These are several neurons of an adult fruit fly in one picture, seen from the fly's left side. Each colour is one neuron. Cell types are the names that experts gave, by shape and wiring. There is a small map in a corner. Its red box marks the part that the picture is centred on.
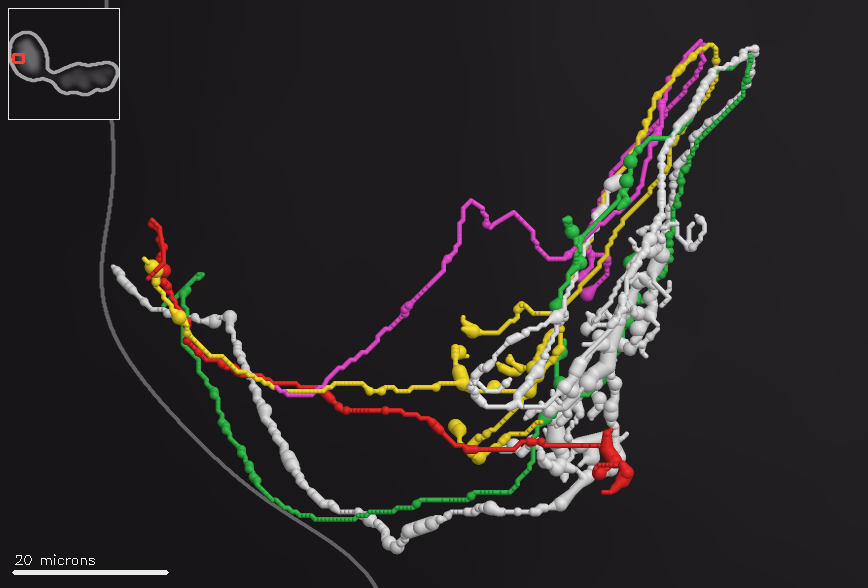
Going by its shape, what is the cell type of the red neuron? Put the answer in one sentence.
The cell type is ORN_V.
